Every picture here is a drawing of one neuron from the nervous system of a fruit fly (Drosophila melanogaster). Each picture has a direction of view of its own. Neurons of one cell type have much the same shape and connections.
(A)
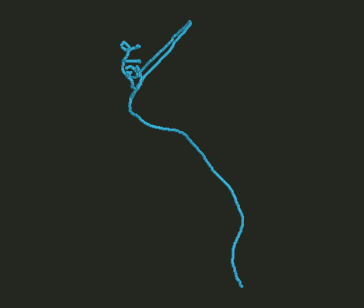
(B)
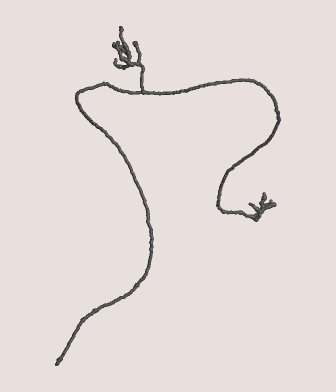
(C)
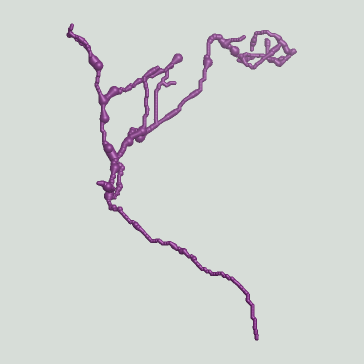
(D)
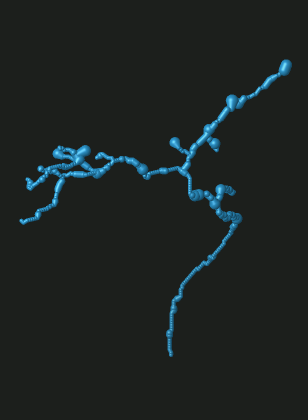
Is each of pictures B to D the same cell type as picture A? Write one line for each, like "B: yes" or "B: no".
B: yes
C: no
D: no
